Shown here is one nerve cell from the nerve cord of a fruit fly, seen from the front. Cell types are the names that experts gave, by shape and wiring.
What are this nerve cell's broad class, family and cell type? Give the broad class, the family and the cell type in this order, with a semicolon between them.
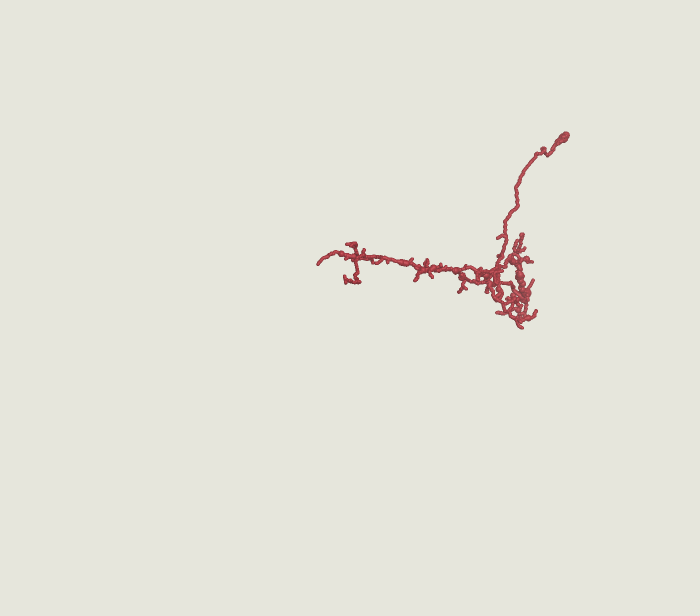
nerve-cord intrinsic neuron; hemilineage 19A; IN19A100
